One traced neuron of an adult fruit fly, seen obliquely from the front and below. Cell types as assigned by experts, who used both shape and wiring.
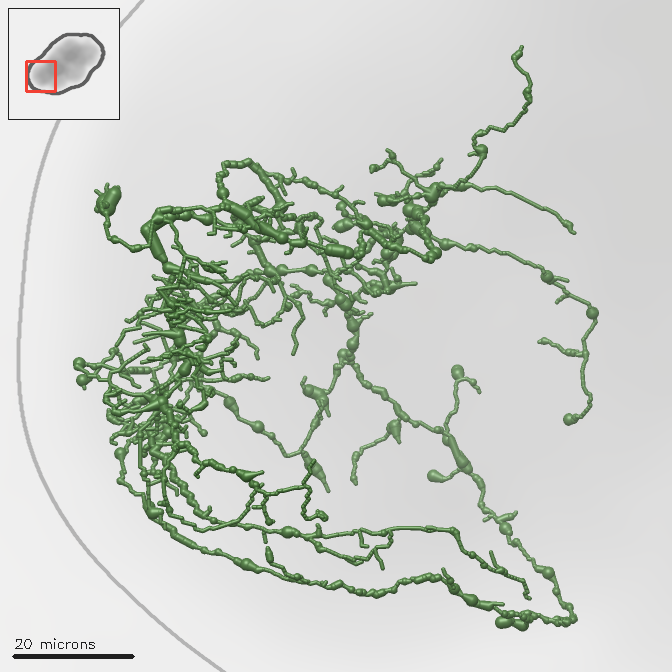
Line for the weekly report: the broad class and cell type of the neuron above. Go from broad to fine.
nerve-cord intrinsic neuron; INXXX352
